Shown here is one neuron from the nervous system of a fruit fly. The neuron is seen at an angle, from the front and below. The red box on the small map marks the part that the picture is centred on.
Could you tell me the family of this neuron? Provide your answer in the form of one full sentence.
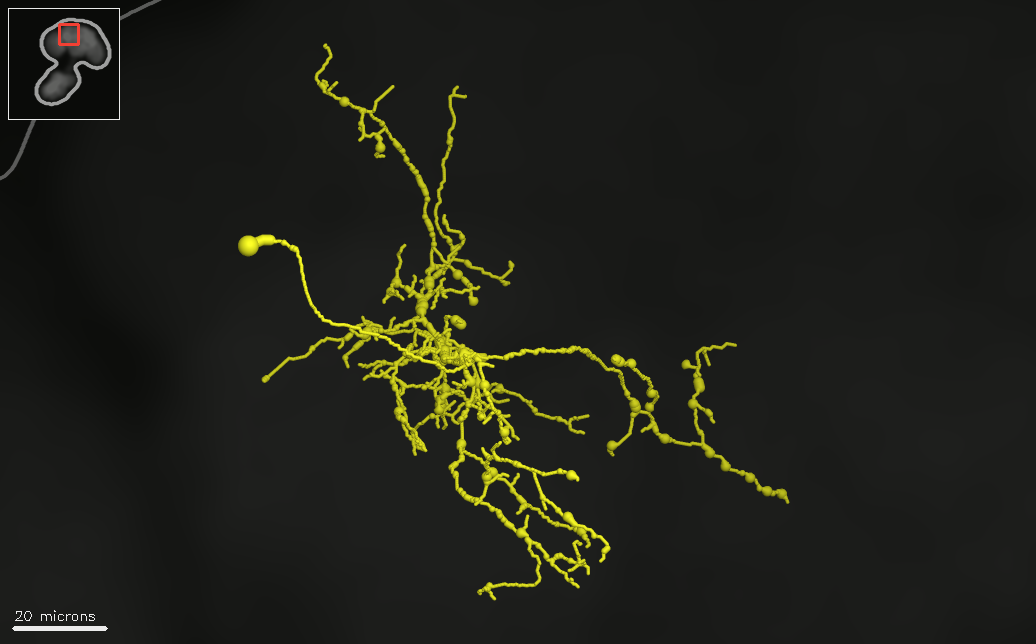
Under family hemilineage VLPl2_medial sits this neuron.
